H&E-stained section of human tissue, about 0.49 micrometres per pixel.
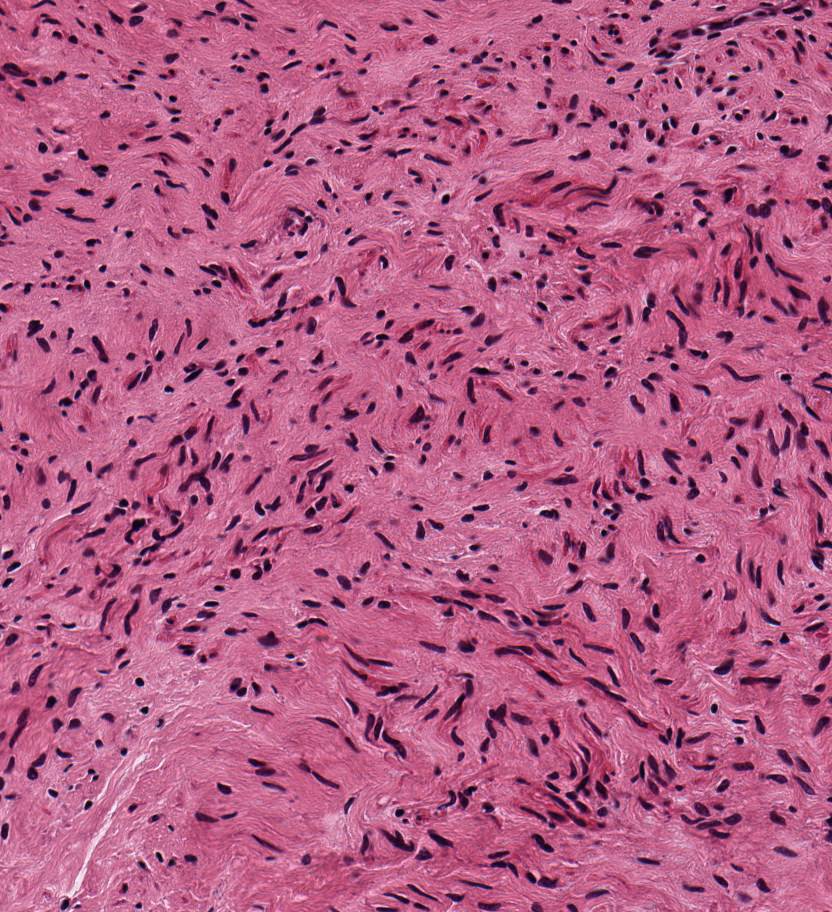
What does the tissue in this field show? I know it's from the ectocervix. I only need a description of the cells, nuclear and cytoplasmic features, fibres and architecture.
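Spindle-shaped cells are distributed fairly evenly across the whole field and form no glands or other units. Collagen fibres run in short wavy bundles that change direction from place to place. Most nuclei are dark, slender and elongated, and many are wavy or bent. Cytoplasm and cell borders are indistinct, merging with the surrounding pink stroma.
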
